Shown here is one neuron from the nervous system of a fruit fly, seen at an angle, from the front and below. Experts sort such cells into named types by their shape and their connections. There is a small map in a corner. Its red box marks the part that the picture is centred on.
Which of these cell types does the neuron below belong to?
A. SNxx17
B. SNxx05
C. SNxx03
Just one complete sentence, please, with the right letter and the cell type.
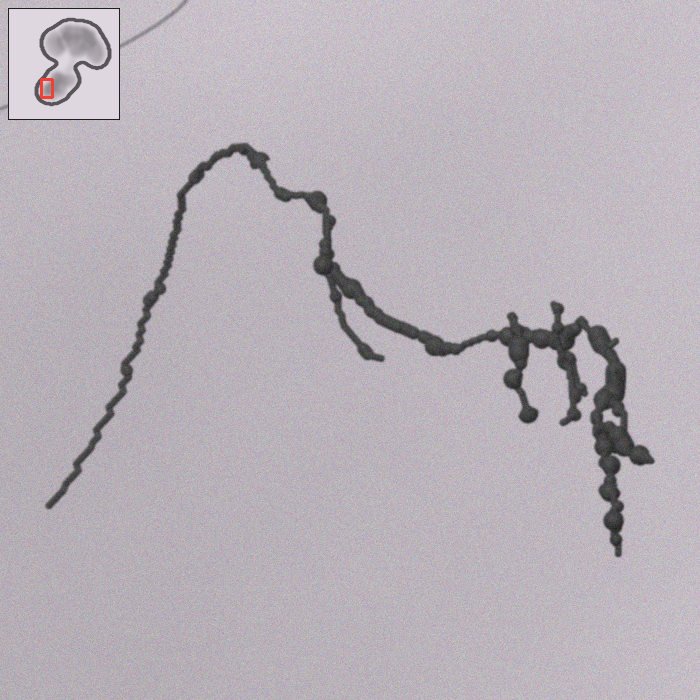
What option B names, SNxx05, is the cell type of the neuron.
